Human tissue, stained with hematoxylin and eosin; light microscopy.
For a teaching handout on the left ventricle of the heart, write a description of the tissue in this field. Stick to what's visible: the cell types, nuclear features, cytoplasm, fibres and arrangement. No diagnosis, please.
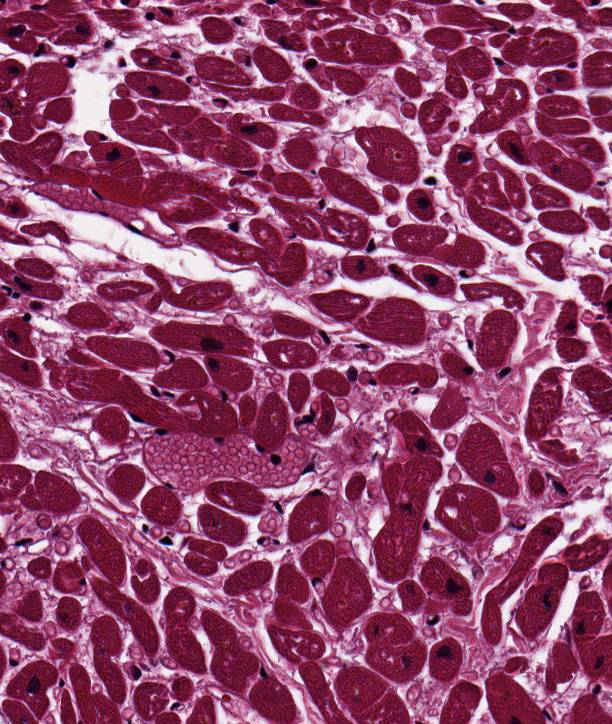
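Most muscle fibres here are cross- or obliquely cut, not lengthwise. Each nucleated profile has one dark central nucleus. Delicate pale pink connective tissue between cells holds scattered small dark nuclei. Left of centre lies a pale pink oval bundle of many small round profiles.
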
